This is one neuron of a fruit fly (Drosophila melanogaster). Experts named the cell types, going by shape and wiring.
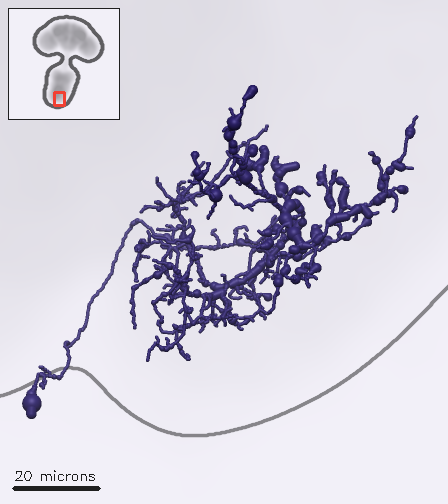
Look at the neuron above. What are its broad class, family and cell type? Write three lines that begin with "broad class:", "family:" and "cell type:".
broad class: nerve-cord intrinsic neuron
family: hemilineage 13B
cell type: IN13B035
